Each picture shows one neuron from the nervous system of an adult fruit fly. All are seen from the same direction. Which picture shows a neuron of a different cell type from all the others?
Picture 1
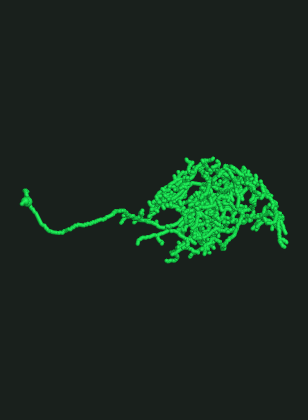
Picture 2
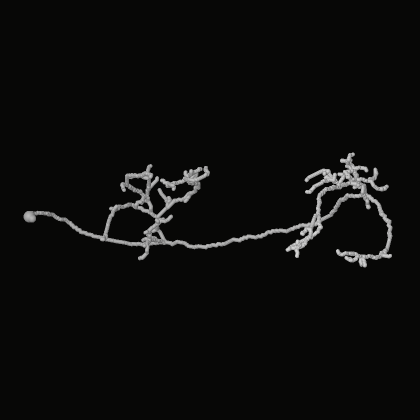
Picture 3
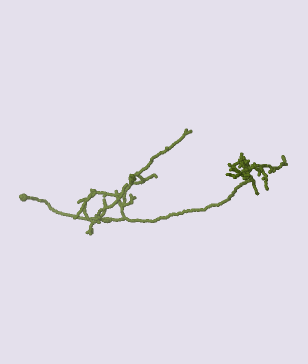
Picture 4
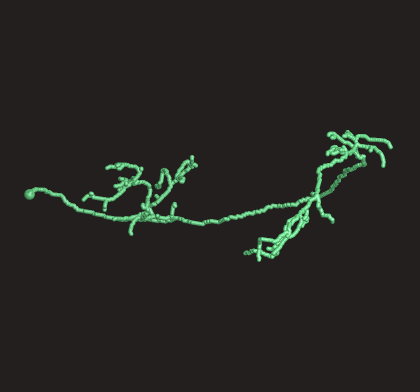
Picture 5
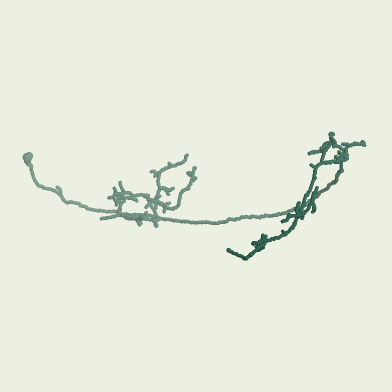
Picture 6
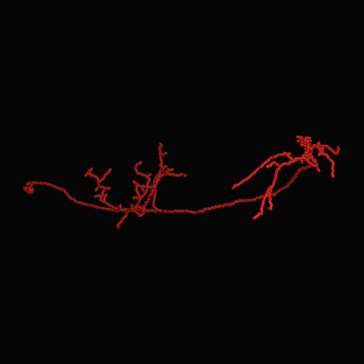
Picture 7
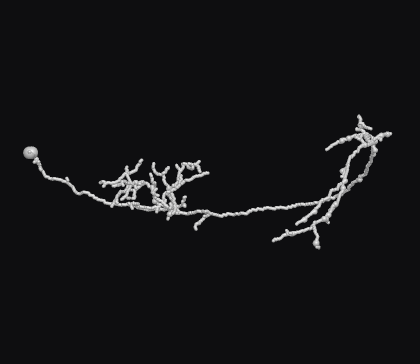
1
